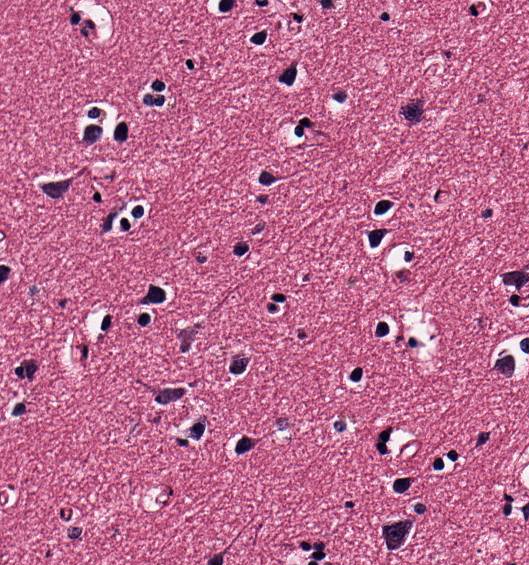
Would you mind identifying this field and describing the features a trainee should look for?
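Cerebral cortex here. Neurons with angular, triangular cell bodies are scattered about, one near the lower right edge. Small round dark nuclei with little visible cytoplasm are spread evenly through the neuropil.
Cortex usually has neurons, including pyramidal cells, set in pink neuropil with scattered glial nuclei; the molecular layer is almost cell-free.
Many cells sit in clear empty halos apart from the surrounding neuropil.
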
